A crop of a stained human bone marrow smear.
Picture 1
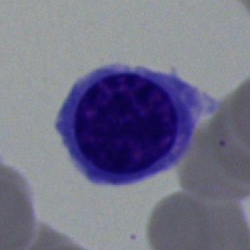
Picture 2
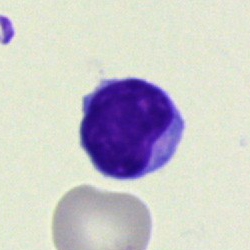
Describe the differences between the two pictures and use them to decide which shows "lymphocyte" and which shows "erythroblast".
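The erythroblast is in picture 1, and the lymphocyte is in picture 2. In picture 1, the cytoplasm forms a deep blue rim around the nucleus, widest on the upper right side, with no vacuoles seen. A ragged tag of cytoplasm projects from the upper right edge of that cell. In picture 2, the cytoplasm is scant and shows mainly as a pale bluish crescent on the right side, with no granules visible.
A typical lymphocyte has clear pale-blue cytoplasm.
That cell's outline is roughly round, and its chromatin is dense, dark purple and coarsely clumped.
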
